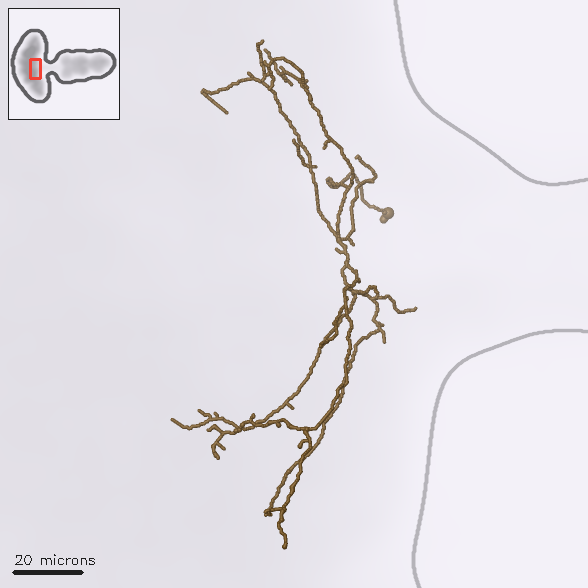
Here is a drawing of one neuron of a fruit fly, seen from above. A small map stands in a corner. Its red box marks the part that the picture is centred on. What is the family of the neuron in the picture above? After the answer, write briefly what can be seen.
Its family is hemilineage LB3. Its broad class is central-brain intrinsic neuron. It is in the brain and does not reach the nerve cord. By the scale bar it is about 150 microns tall in this view.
